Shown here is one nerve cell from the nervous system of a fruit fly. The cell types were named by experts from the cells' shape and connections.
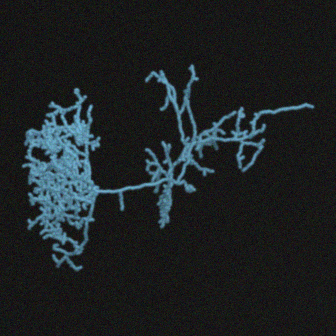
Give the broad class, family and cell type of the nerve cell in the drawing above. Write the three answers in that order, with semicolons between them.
visual projection neuron; LPT; LPT51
